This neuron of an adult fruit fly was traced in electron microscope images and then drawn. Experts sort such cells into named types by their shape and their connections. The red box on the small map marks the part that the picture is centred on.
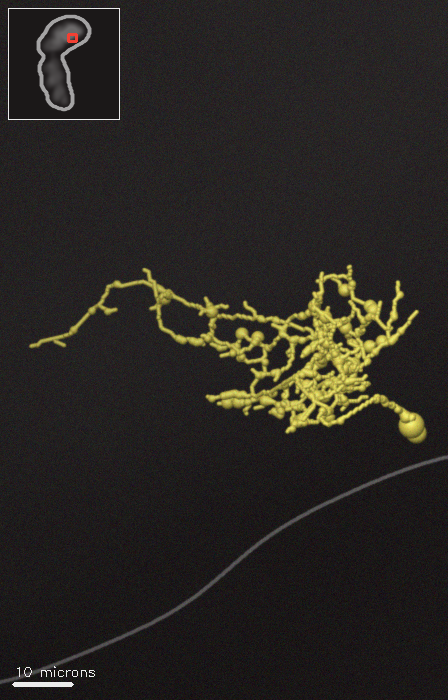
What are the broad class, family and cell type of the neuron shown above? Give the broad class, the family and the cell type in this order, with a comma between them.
central-brain intrinsic neuron, hemilineage SLPpm1, CB0973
